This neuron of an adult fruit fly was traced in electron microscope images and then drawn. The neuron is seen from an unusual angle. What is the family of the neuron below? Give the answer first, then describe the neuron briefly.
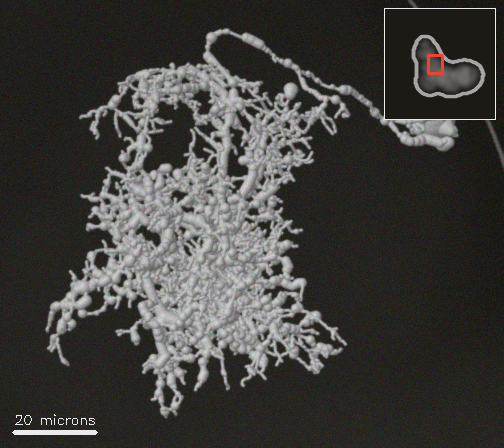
Its family is hemilineage 19A. Its broad class is nerve-cord intrinsic neuron. From left to right in the picture it spans about 100 microns. The picture shows more than a hundred branch ends.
